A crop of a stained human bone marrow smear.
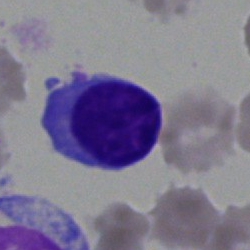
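Lymphocyte here, with its nucleus off-centre toward the right and dense chromatin staining dark purple all through. The cytoplasm is a deep blue, and you can spot small blebs projecting from the upper-left edge of the cell.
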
